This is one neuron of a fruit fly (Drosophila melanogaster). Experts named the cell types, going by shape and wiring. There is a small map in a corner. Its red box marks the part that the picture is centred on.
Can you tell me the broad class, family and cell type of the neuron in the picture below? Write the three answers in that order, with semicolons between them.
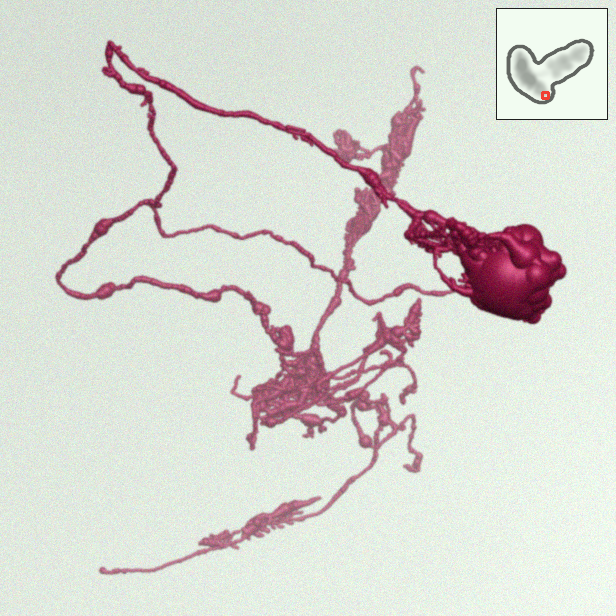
optic-lobe intrinsic neuron; Dm; Dm9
